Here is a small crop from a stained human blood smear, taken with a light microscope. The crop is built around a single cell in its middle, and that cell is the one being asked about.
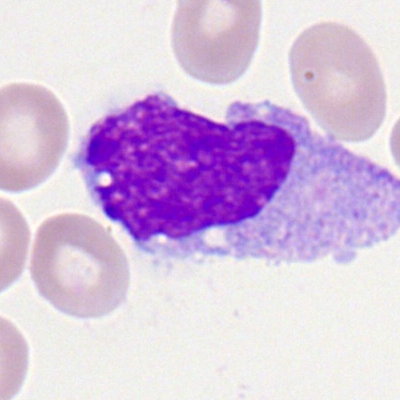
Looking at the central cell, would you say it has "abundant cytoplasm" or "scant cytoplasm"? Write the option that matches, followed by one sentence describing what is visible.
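Abundant cytoplasm. The cytoplasm is abundant and pale greyish-lilac.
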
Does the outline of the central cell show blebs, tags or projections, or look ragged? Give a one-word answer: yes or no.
Yes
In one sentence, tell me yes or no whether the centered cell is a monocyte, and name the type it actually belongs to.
Yes, the cell centred in the field of view is a monocyte.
